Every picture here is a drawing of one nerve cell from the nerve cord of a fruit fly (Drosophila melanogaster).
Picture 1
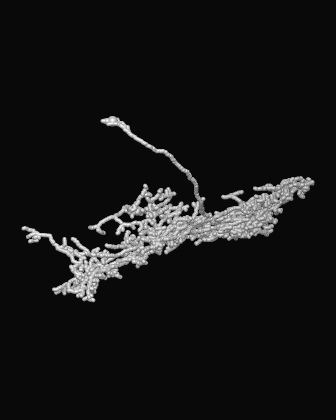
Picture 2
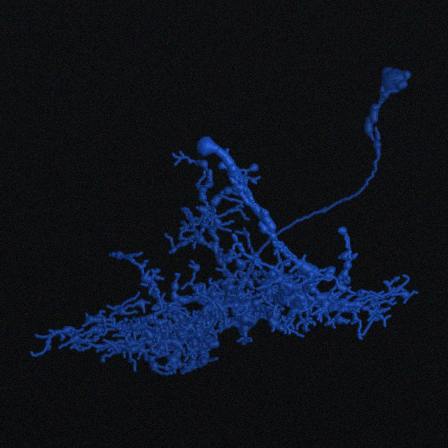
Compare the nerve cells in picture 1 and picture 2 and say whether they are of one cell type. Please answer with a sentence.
They are of the same cell type.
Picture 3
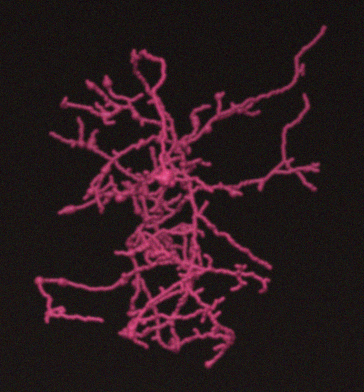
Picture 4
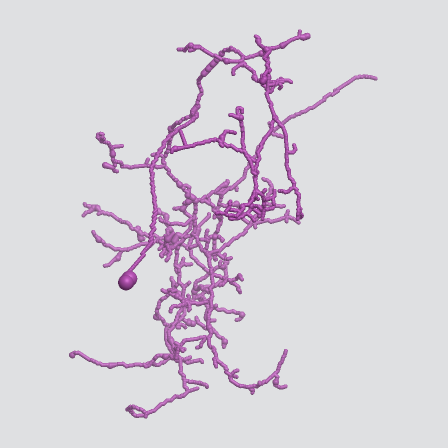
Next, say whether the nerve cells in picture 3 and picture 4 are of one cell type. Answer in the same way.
They are of the same cell type.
